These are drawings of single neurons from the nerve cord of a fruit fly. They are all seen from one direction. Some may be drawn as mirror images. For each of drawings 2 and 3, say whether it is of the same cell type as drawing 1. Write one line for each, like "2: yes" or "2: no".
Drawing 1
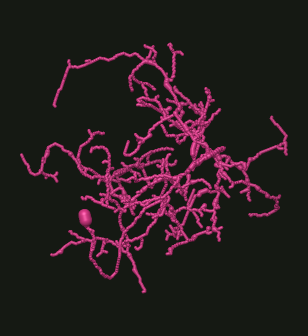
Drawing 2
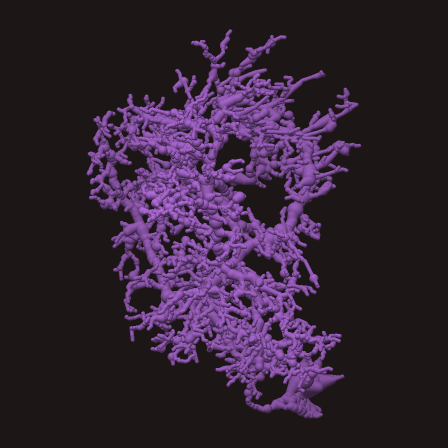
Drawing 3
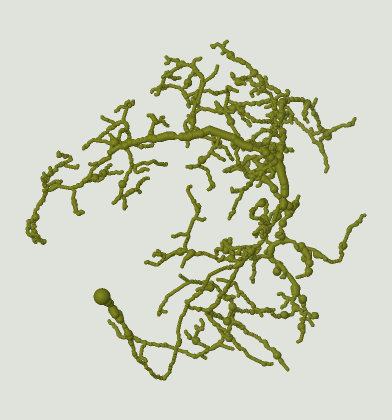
2: no
3: yes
